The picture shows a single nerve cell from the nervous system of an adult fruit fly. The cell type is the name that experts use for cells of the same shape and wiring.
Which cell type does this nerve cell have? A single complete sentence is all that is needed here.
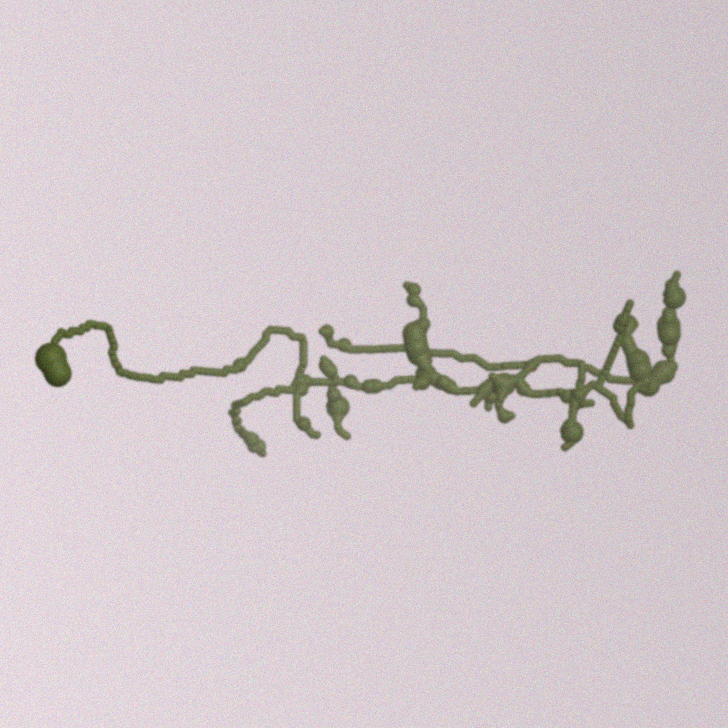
This nerve cell is typed as Mi15.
